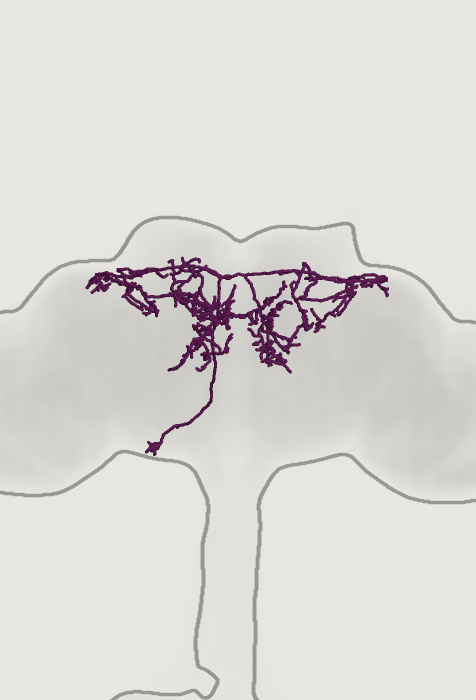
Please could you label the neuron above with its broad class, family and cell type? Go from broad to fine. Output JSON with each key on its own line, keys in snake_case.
{
 "broad_class": "central-brain intrinsic neuron",
 "family": "hemilineage SMPp&v1_ventral",
 "cell_type": "SMP588"
}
